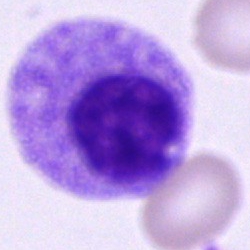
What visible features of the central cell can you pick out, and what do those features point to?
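Roughly round and smooth, the cell outline encloses a nucleus off-centre toward the lower right. Chromatin is dense and dark purple, with a few lighter patches. Abundant cytoplasm forms a wide band on the left and upper sides of the nucleus. It is a myelocyte.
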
